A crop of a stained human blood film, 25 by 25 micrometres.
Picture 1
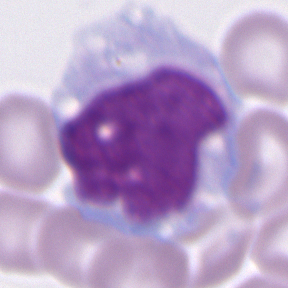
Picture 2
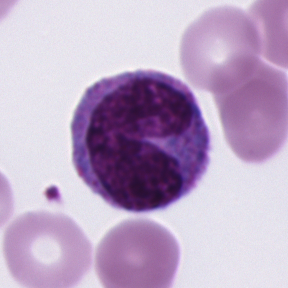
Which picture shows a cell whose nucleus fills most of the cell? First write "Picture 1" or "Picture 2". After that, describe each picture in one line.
Picture 2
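In picture 1: A broad rim of pale blue-grey cytoplasm surrounds the nucleus and is widest above it.
In picture 2: The nucleus fills most of the cell.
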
